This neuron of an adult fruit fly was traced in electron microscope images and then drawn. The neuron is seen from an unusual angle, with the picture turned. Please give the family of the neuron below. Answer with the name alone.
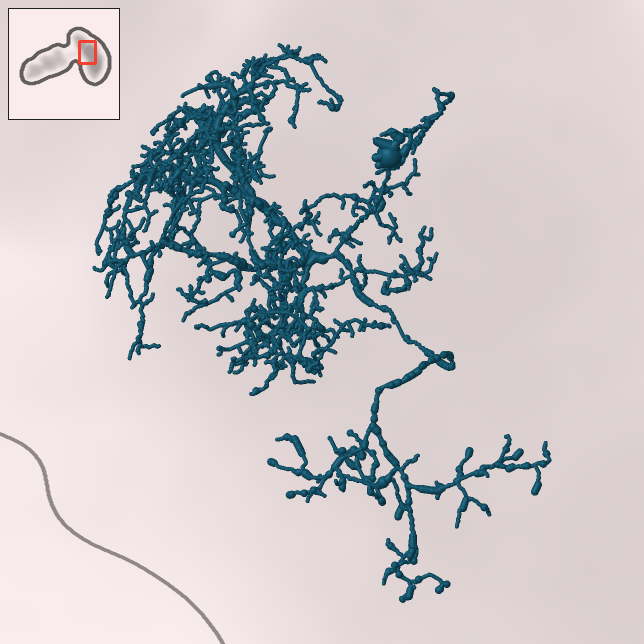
hemilineage MX3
